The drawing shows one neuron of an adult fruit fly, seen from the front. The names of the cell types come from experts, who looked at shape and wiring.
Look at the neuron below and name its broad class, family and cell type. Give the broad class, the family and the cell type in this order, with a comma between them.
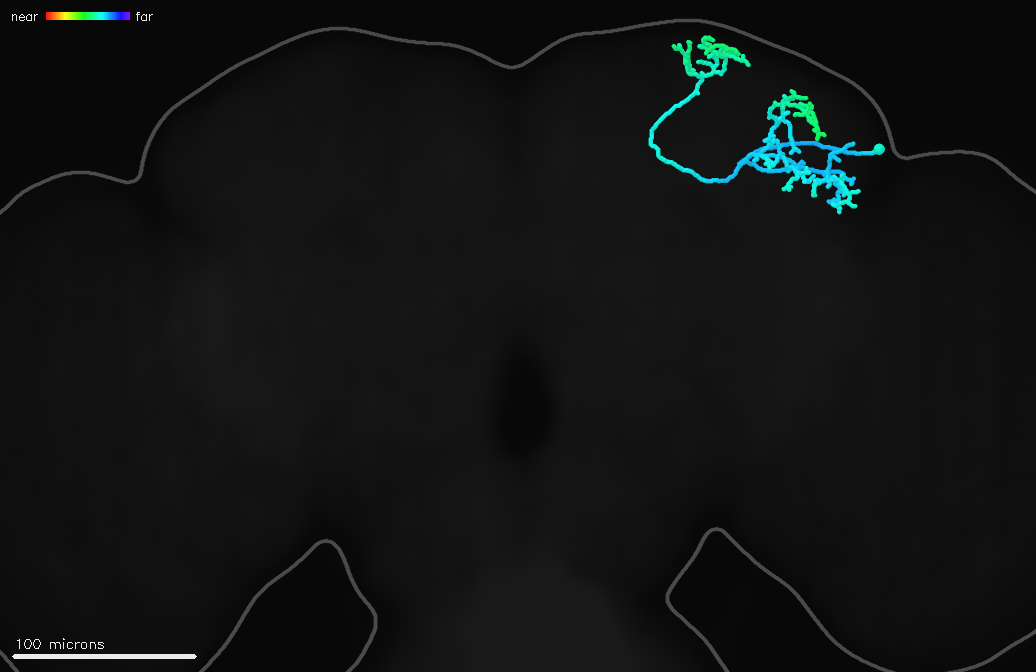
central-brain intrinsic neuron, hemilineage LHp2, CB1387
